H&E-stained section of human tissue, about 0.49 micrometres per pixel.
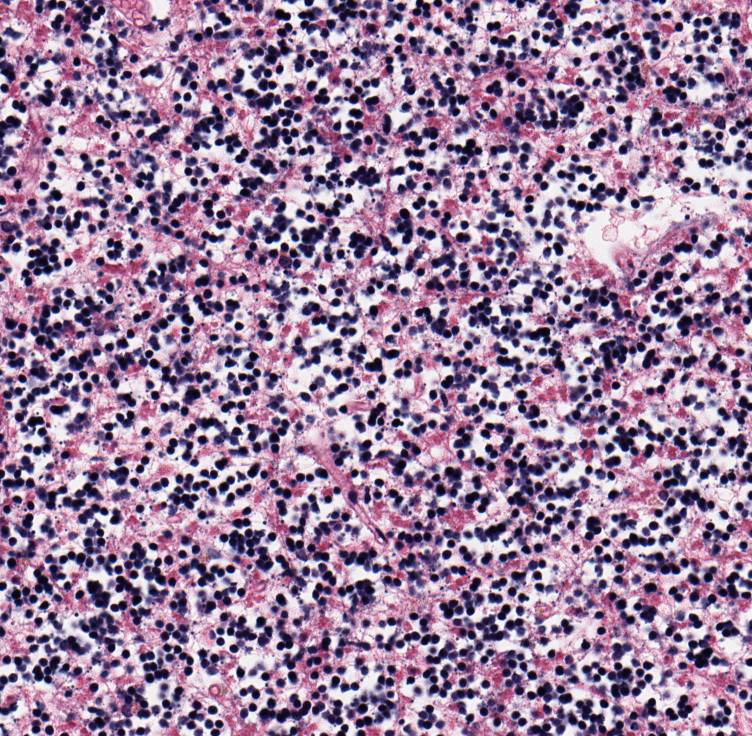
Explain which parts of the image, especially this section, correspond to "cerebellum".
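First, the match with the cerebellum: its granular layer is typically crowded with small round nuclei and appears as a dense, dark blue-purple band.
Here the cells are small and round, with cytoplasm so scant that most nuclei look bare, which agrees with that. Second, simply as seen: irregular patches of pink, finely fibrillary material lie between the nuclei. Third, nowhere among the small round cells does a large cell with a big nucleus stand out, and no epithelium or glands are present.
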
